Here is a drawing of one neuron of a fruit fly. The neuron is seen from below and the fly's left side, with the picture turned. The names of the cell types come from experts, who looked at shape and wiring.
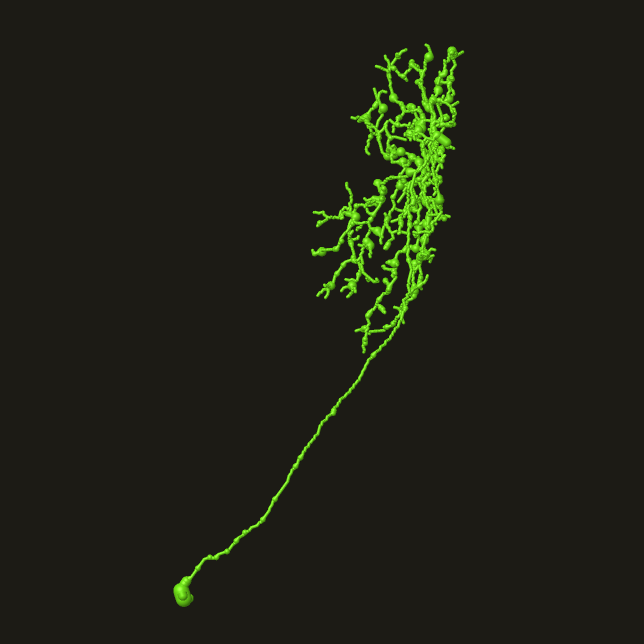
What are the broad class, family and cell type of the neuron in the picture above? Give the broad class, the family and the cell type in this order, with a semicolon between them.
optic-lobe intrinsic neuron; Cm; Cm11b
